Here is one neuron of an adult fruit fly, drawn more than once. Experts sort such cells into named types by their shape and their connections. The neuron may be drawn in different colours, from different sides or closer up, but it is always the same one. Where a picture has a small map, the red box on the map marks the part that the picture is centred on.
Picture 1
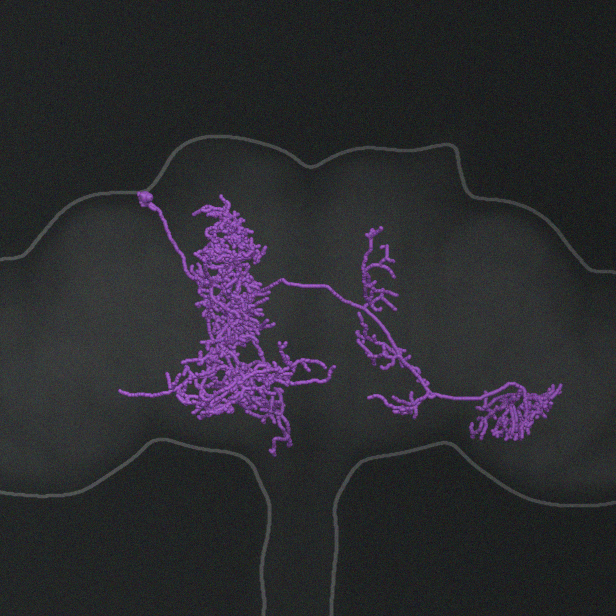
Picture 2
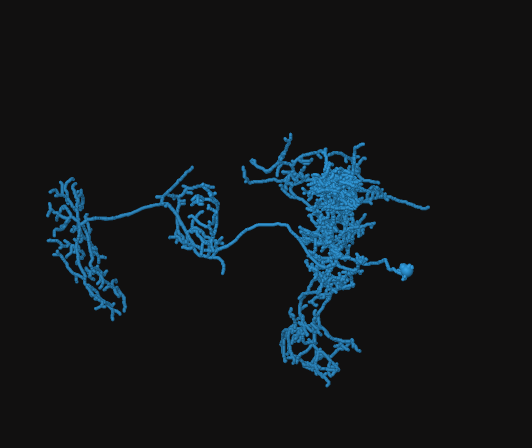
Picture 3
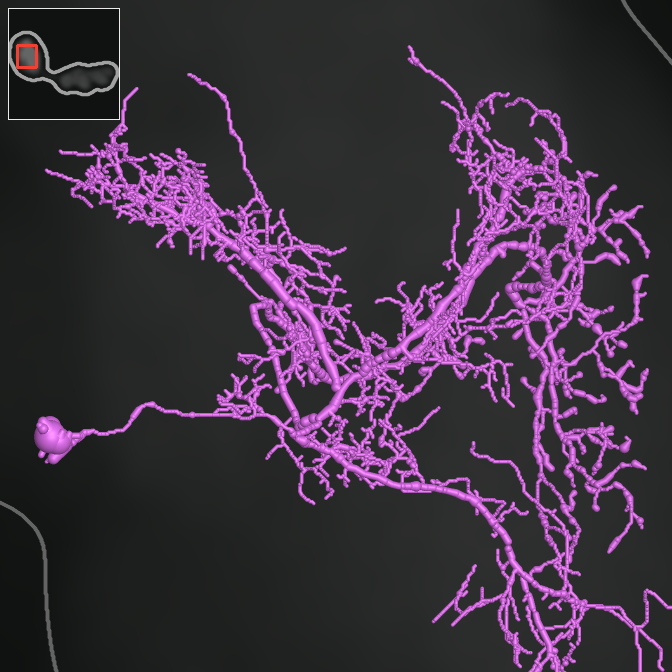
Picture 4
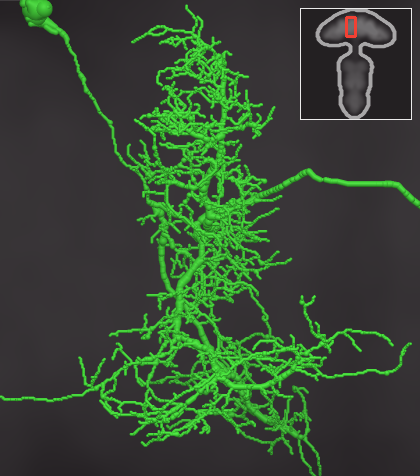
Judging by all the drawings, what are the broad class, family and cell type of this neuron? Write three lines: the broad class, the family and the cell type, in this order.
visual centrifugal neuron
LoVC
LoVC12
